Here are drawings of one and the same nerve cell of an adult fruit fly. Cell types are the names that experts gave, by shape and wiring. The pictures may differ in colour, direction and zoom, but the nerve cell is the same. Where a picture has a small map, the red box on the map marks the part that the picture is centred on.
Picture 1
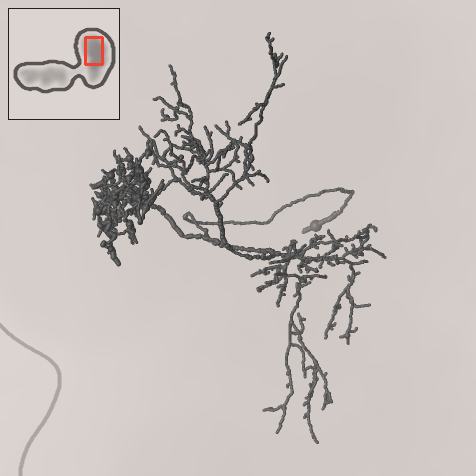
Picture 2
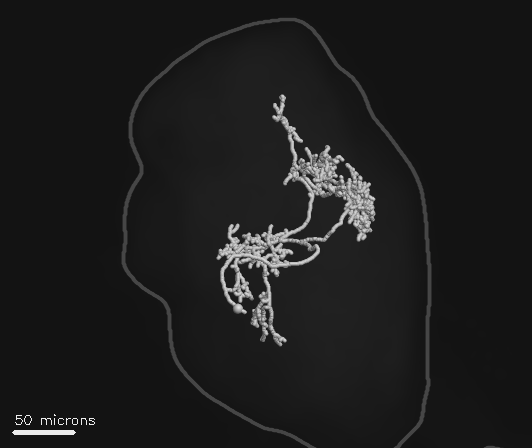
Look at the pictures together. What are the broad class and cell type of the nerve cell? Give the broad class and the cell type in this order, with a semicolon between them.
central-brain intrinsic neuron; PS046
